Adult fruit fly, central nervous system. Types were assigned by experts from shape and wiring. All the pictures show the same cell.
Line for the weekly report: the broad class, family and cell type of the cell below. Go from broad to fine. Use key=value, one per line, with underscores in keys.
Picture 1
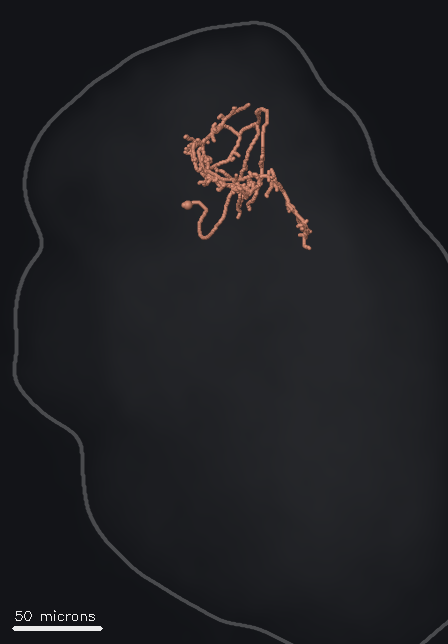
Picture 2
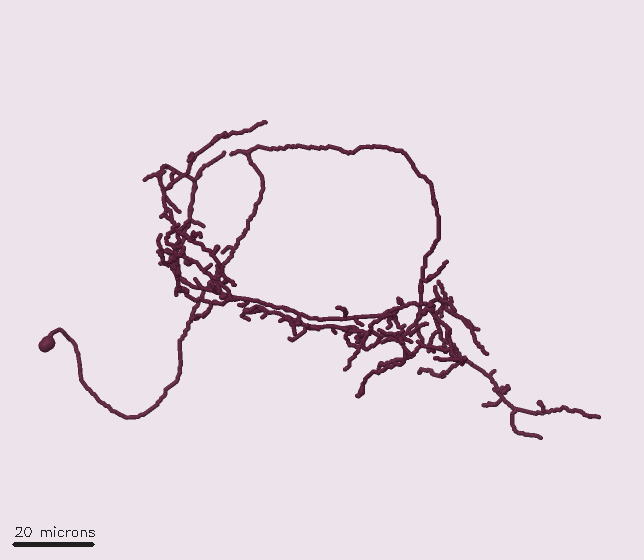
broad_class=central-brain intrinsic neuron
family=hemilineage SIPa1_ventral
cell_type=CL024_d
